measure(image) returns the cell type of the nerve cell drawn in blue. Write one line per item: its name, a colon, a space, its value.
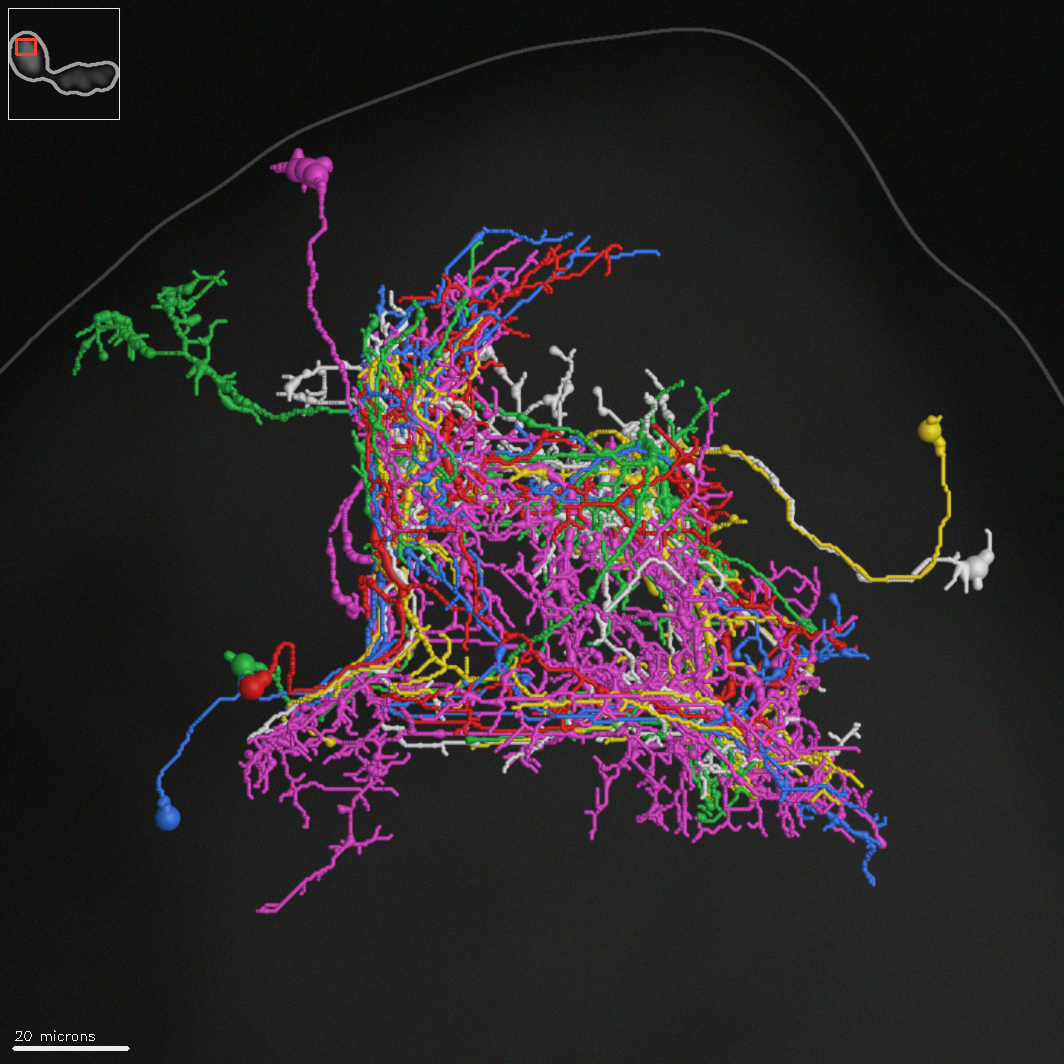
cell type: CB3932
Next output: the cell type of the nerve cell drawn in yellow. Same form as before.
cell type: CL159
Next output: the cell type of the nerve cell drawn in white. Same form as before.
cell type: SMP506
